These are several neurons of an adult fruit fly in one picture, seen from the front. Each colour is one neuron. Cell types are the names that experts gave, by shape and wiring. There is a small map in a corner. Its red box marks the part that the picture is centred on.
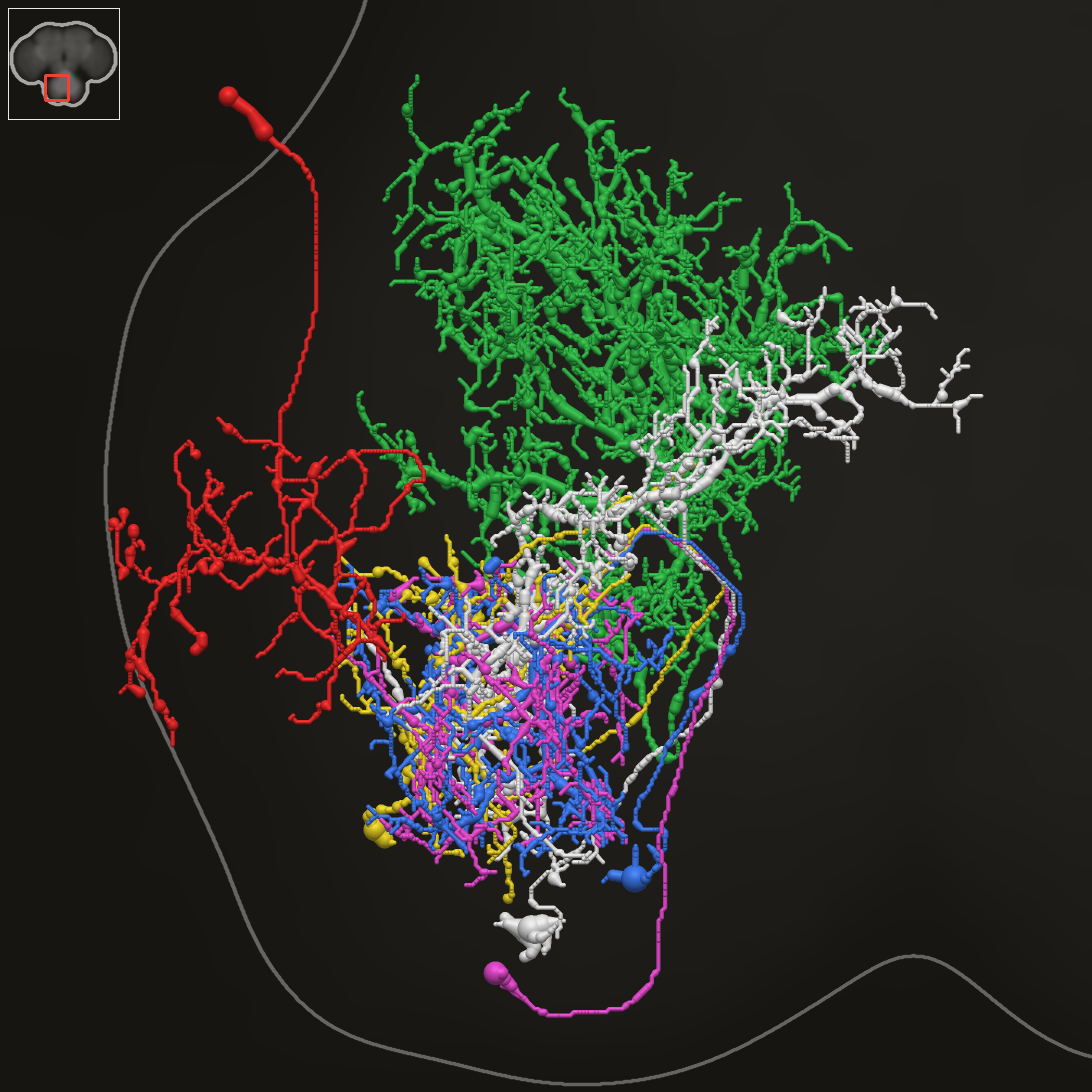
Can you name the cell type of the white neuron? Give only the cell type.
IN21A028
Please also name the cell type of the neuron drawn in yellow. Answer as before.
IN21A074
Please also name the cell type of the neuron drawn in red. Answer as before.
IN21A078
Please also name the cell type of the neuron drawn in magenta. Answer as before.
IN21A044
